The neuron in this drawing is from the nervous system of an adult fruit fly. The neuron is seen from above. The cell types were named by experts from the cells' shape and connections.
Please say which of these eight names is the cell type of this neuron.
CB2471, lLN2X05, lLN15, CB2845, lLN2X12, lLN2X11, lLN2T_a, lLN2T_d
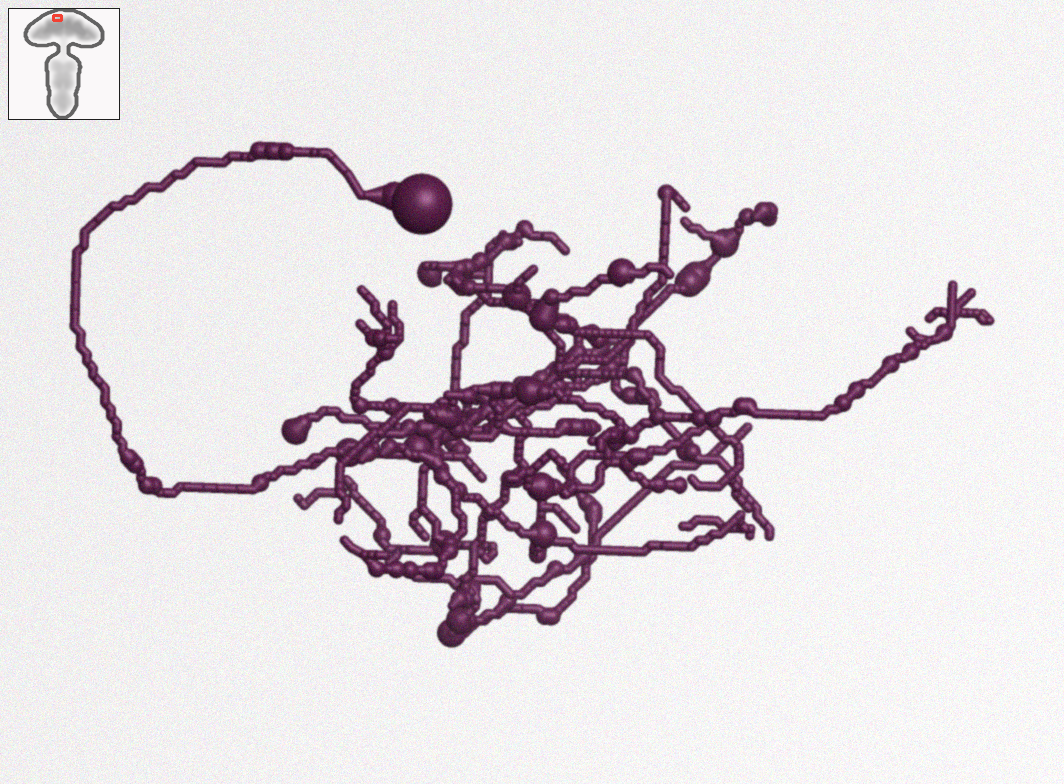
CB2845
